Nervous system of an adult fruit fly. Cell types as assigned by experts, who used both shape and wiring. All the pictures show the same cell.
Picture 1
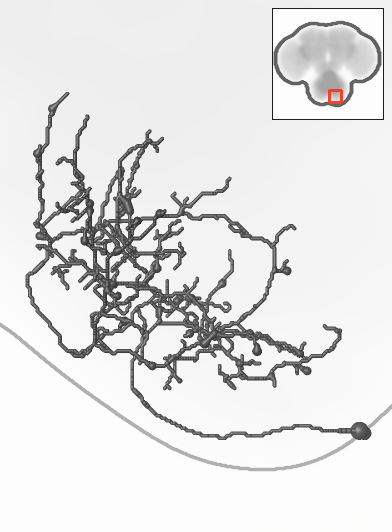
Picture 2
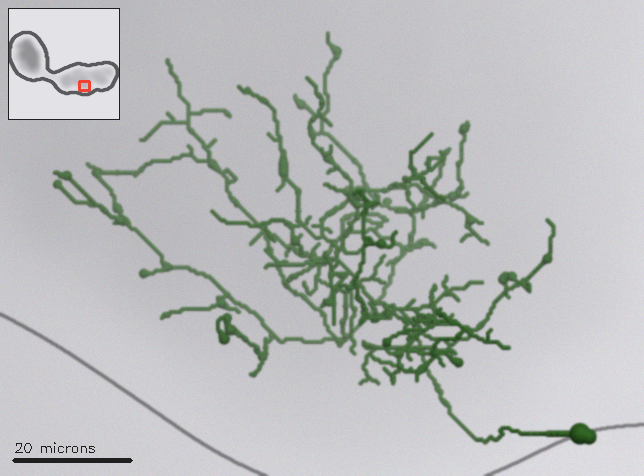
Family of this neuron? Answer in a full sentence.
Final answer: The family is hemilineage 01B.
